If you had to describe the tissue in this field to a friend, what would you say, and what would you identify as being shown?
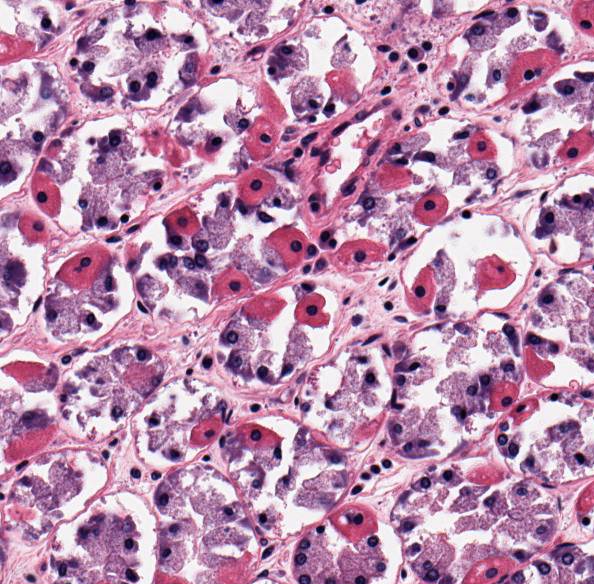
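Closely packed glands fill the whole field, cut across or obliquely. Most cells are chief cells with purple-blue granular cytoplasm; scattered among them, large rounded parietal cells are intensely eosinophilic. Thin pink connective tissue strands with small elongated dark nuclei run between. This is stomach.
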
